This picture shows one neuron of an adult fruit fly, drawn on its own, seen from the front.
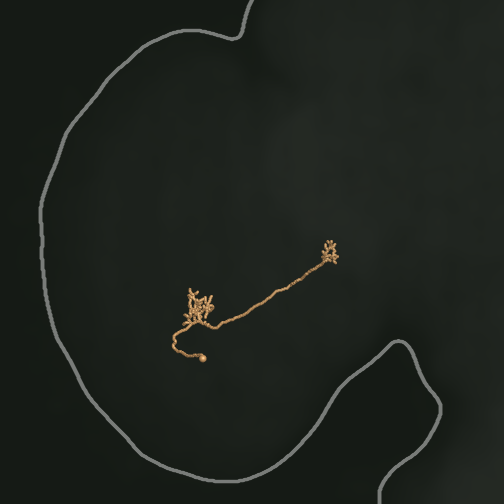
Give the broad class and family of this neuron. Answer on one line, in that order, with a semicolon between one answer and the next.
optic-lobe intrinsic neuron; Tm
